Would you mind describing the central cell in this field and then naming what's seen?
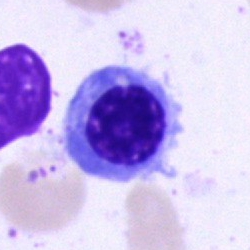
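Roughly round in outline, I'd say. There's a medium blue rim of cytoplasm around the nucleus, wider on the left than on the right. Along the right edge I notice small irregular bumps. I take this to be an erythroblast.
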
